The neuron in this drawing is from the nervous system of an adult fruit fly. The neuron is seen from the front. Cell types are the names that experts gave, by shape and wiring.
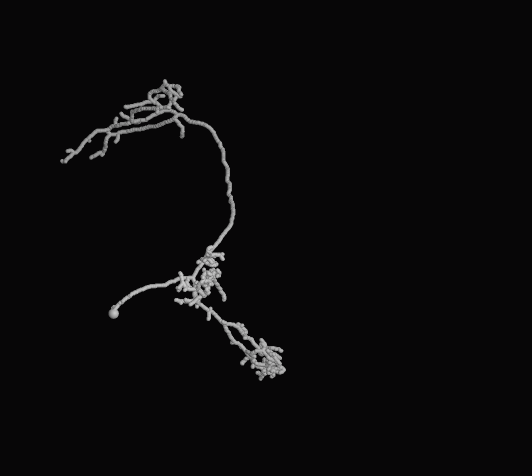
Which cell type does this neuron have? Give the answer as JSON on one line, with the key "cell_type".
{"cell_type": "VP2+Z_lvPN"}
